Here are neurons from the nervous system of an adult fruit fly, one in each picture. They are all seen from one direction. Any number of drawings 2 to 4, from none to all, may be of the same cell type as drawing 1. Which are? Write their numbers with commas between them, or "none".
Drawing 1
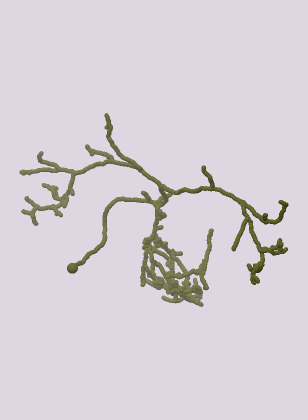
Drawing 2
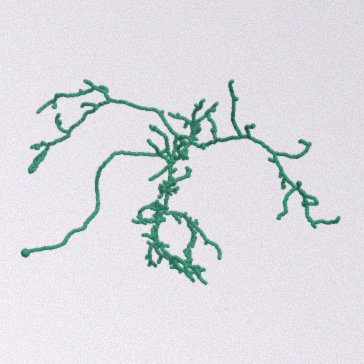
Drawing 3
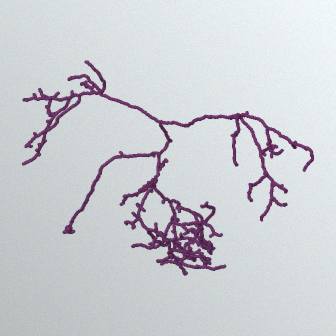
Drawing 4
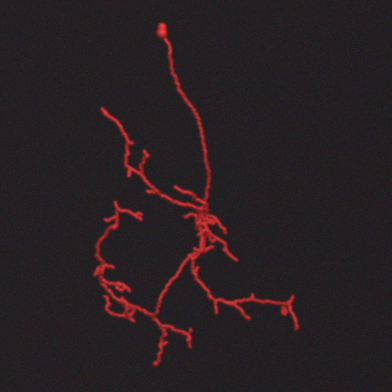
2, 3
